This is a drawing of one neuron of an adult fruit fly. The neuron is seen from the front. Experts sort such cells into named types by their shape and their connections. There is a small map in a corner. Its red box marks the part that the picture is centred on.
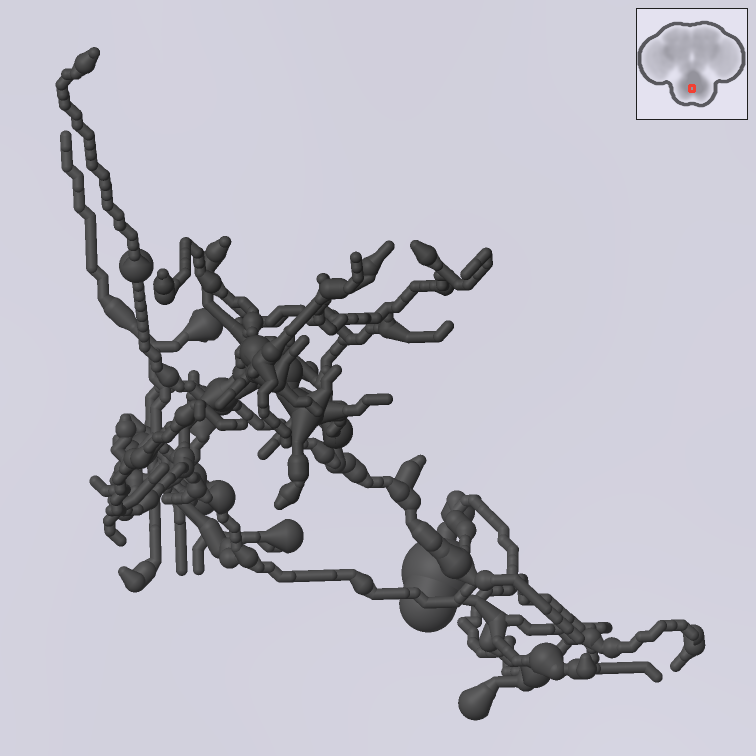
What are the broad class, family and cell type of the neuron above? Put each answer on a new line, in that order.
nerve-cord intrinsic neuron
hemilineage 01B
IN01B098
